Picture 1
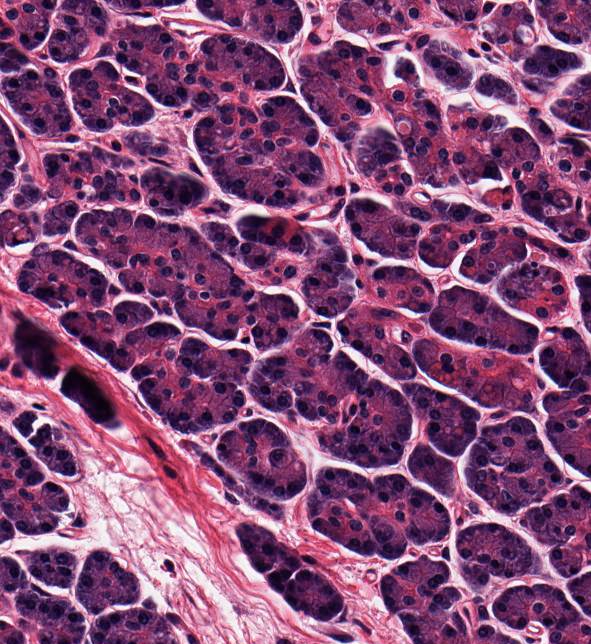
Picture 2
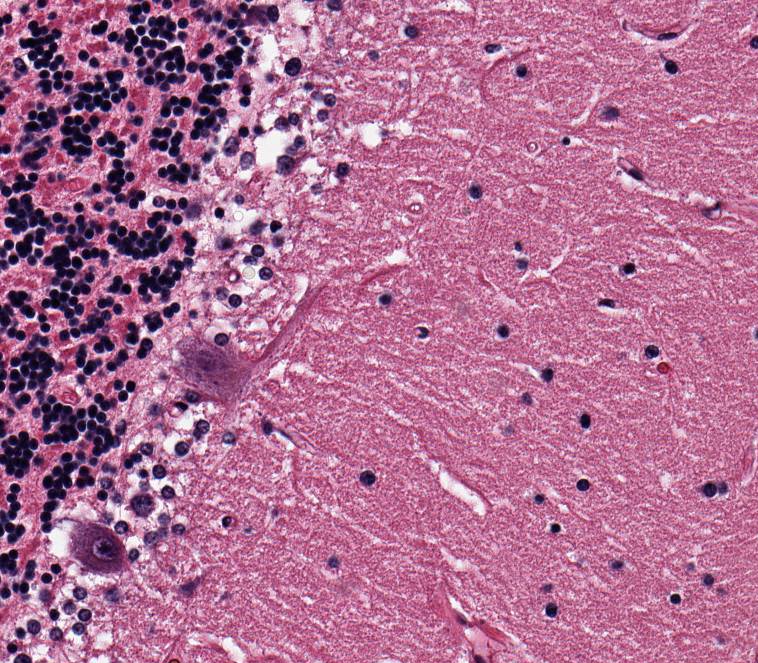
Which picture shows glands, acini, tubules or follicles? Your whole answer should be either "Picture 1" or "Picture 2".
Picture 1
